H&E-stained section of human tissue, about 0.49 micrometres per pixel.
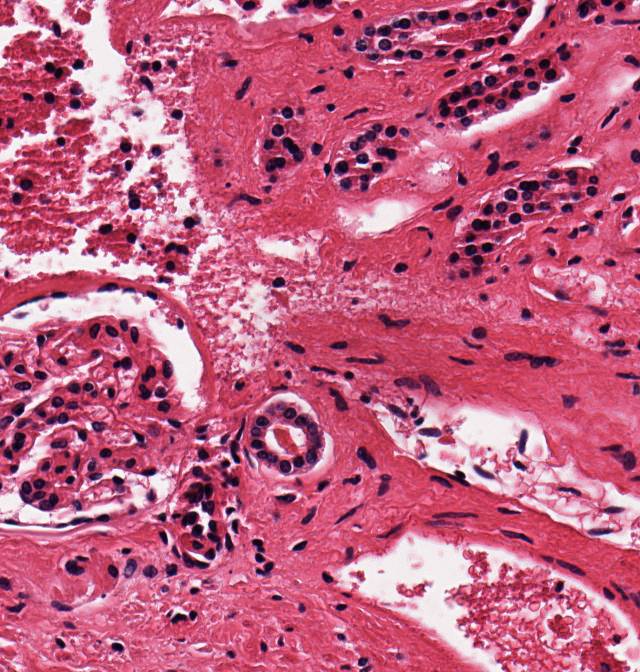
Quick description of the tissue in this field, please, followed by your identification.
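Loose red blood cells fill the upper left corner. A glomerulus at the left edge, mid-height, has its lobulated tuft ringed by clear space. Dense pink fibrous stroma with scattered spindle-shaped nuclei occupies much of the centre and right. Fat cells are absent. This is renal cortex.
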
